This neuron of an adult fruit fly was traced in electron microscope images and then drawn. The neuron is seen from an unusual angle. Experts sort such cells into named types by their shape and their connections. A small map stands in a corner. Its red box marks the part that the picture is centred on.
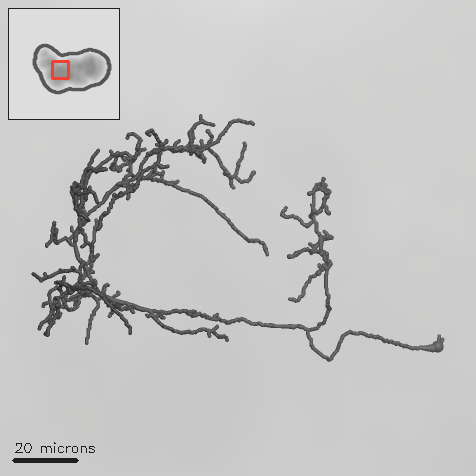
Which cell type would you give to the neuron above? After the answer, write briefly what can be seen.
It is of cell type IN16B073. Its broad class is nerve-cord intrinsic neuron. The cell body can be seen at the lower right of the picture. From left to right in the picture it spans about 130 microns. The picture shows dozens of branch ends.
